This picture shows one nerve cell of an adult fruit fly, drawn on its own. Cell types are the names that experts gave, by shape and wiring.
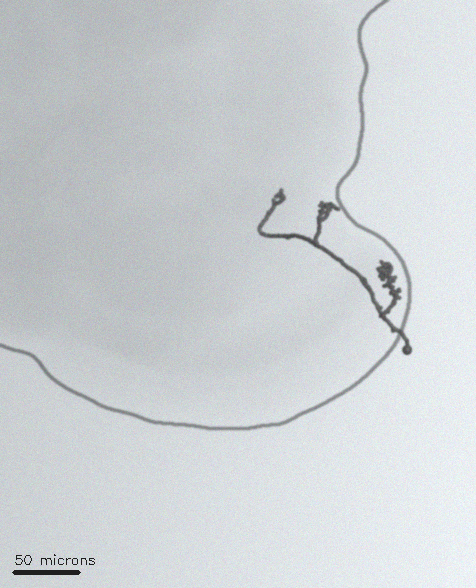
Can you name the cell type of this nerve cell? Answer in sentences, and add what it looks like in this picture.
It is of cell type TmY9b. It is an optic-lobe intrinsic neuron. The cell body can be seen on the right of the picture. From top to bottom in the picture it spans about 130 microns.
